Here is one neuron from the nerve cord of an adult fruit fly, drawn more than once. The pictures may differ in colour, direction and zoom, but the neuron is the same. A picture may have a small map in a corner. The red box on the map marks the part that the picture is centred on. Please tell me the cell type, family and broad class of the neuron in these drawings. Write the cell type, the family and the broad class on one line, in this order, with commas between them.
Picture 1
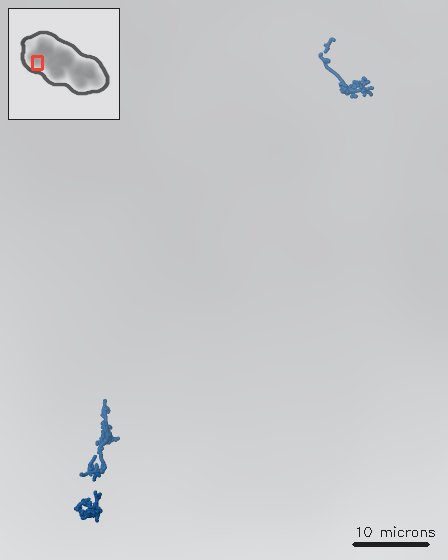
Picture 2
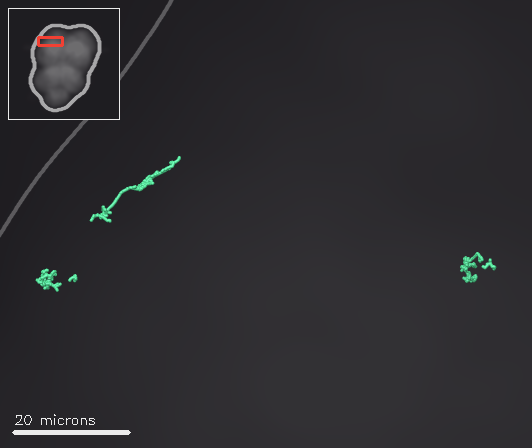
SNpp41, class mechanosensory proprioceptive, sensory neuron entering the nerve cord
